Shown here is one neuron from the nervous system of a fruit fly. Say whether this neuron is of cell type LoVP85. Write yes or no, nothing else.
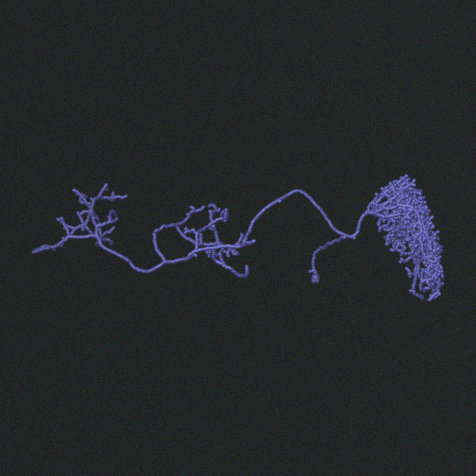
yes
